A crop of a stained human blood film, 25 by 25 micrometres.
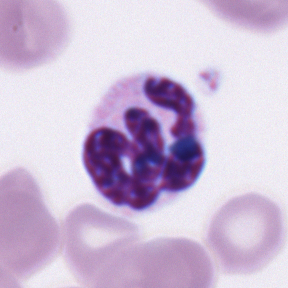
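Segmented neutrophil, about 12 micrometres across; note the nucleus divided into several curved lobes that stay joined to one another, taking up about 70% of the cell's area. The chromatin's dark purple and coarsely clumped, and the cytoplasm carries fine, faint pinkish granules. There's also a small round dark blue body lying over the nucleus on the right side of the cell.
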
